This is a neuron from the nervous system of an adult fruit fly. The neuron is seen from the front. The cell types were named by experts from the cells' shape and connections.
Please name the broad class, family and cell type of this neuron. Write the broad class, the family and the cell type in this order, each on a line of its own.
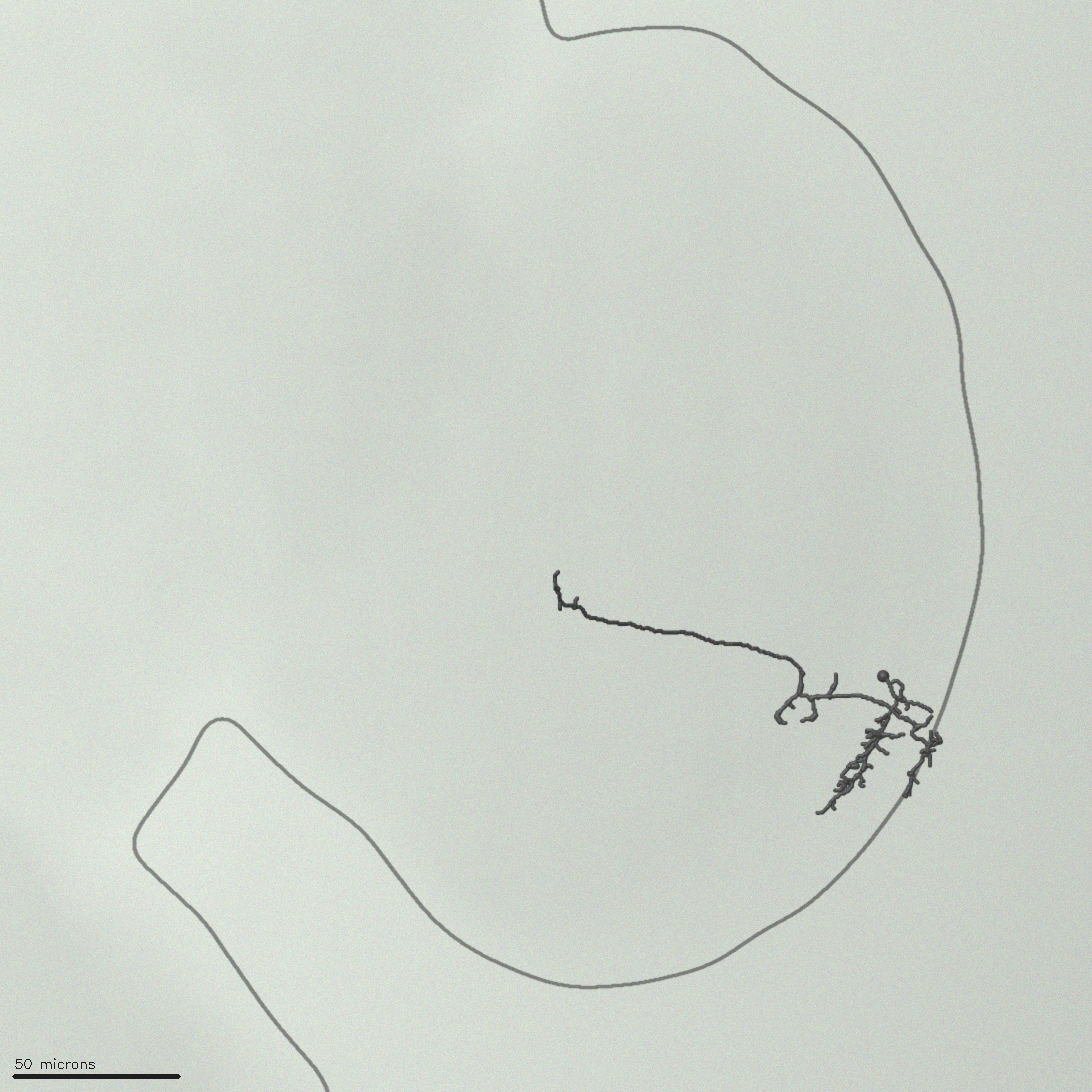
optic-lobe intrinsic neuron
Tm
Tm3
